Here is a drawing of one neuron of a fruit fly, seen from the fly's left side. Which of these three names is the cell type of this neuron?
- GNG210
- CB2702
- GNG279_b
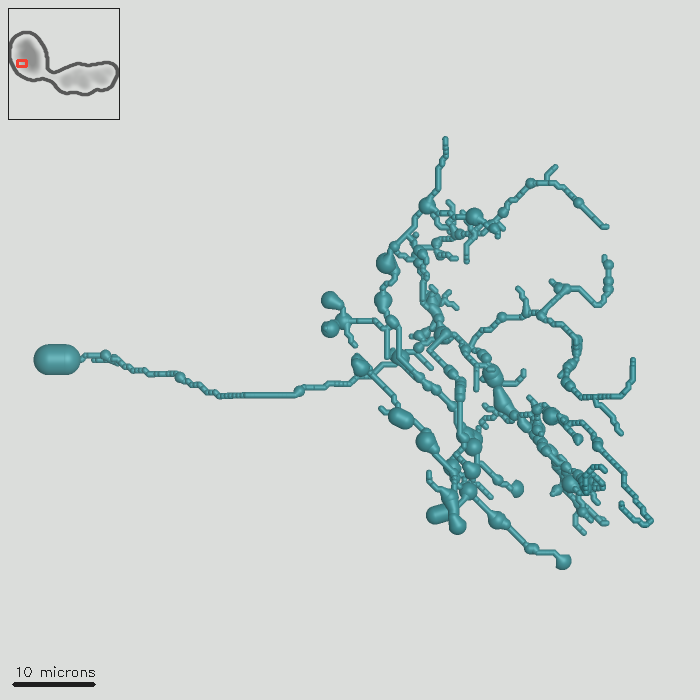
GNG279_b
